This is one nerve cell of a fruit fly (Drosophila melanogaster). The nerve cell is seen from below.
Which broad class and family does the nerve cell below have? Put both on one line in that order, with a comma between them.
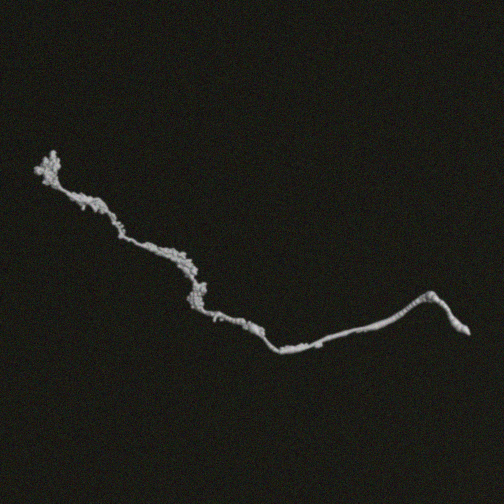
photoreceptor or other optic-lobe sensory neuron, class visual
